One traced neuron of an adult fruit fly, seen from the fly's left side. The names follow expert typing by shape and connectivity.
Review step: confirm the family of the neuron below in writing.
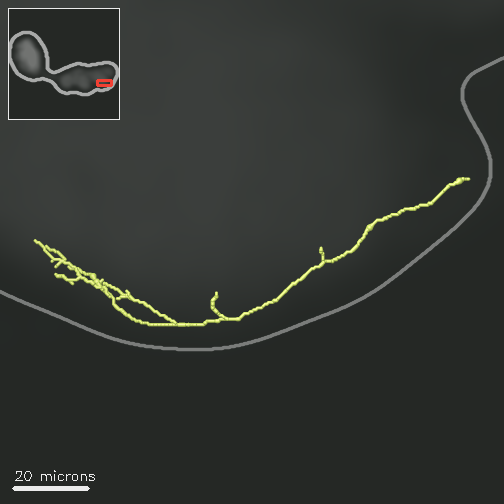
class mechanosensory tactile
